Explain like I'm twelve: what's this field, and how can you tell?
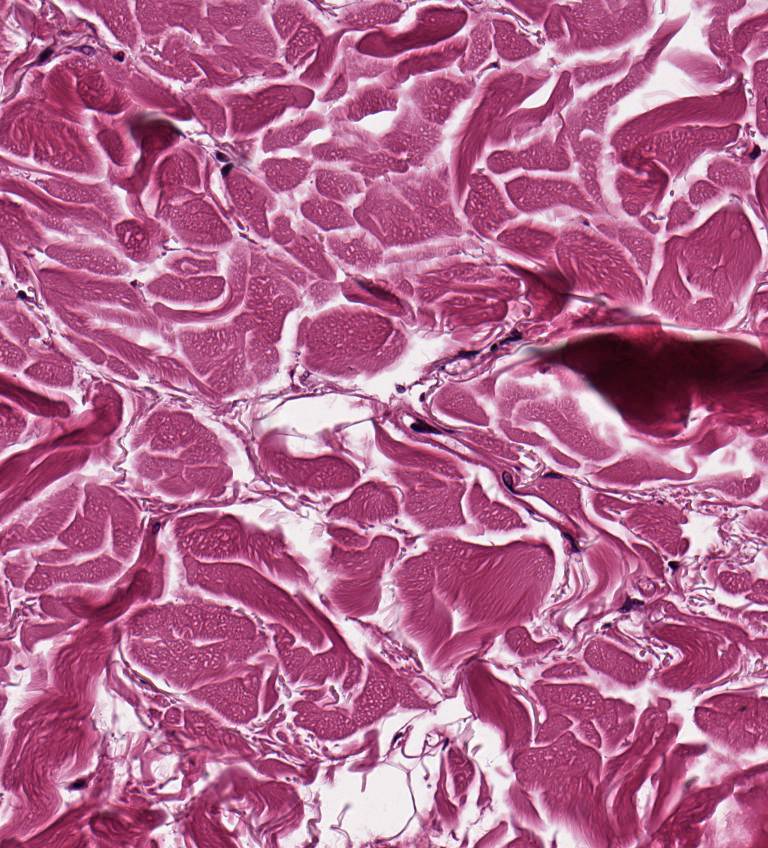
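In this field the main tissue is dermis. Muscle fibres interlace throughout, cut in cross, oblique and longitudinal planes next to one another.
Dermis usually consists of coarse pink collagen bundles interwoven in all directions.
Nuclei within the fibres are very scarce across the field.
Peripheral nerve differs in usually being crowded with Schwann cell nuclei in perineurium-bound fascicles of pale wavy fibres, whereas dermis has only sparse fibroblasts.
Narrow white clefts separate most fibres from their neighbours, and no epithelium is present.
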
